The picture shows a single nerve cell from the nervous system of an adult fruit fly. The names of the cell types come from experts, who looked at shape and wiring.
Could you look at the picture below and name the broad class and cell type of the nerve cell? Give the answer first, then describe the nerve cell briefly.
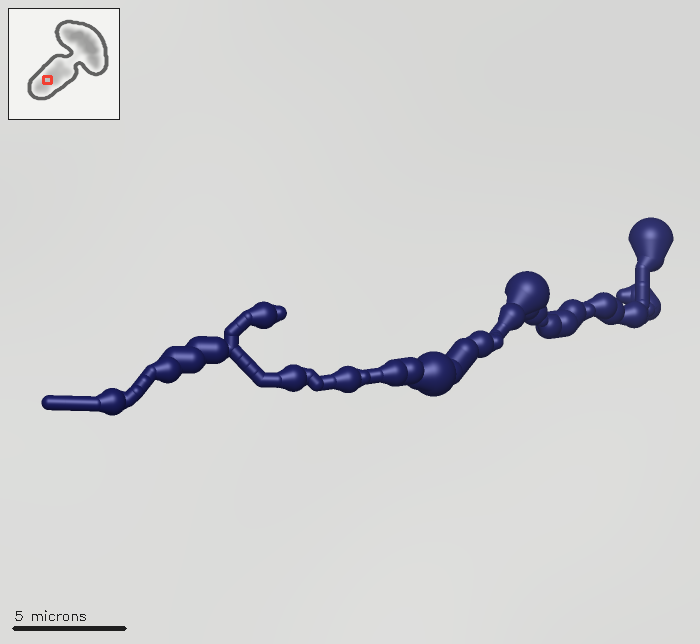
It is a sensory neuron entering the nerve cord. The cell type is SNxx33. It is in the nerve cord and does not reach the brain. No cell body is drawn. There are a dozen or fewer branch ends.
